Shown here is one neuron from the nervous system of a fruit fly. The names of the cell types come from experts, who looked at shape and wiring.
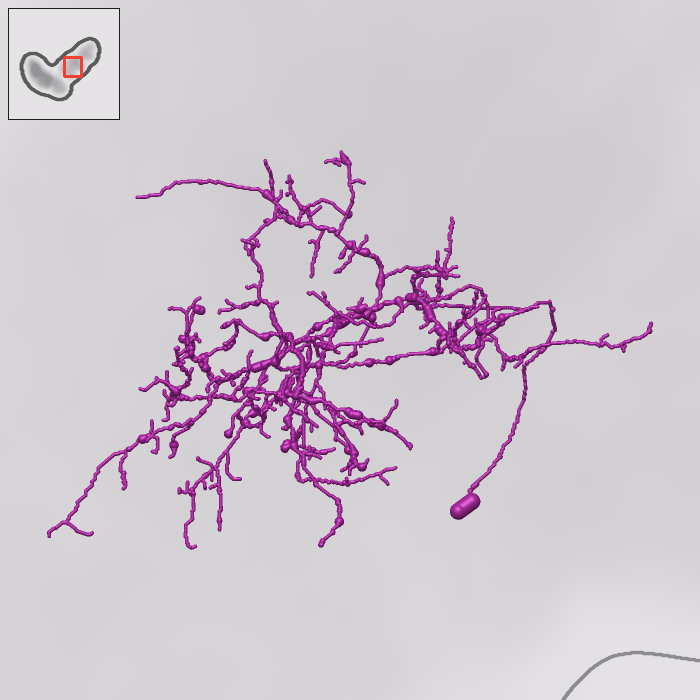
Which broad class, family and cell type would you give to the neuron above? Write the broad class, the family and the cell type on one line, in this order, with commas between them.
nerve-cord intrinsic neuron, hemilineage 00A, IN00A062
